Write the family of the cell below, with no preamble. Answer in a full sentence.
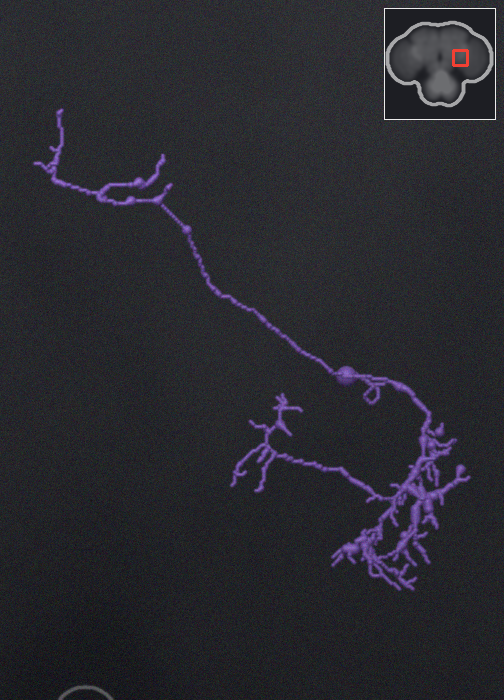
The family is LLPC.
